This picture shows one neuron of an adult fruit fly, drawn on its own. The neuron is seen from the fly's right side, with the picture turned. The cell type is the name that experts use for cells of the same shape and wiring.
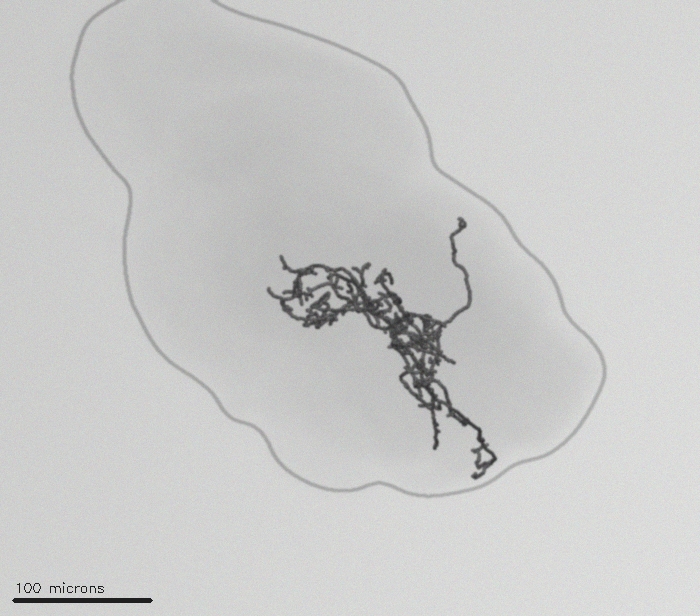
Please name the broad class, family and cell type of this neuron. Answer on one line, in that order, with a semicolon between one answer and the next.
central-brain intrinsic neuron; hemilineage DM4_dorsal; pC1_10d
